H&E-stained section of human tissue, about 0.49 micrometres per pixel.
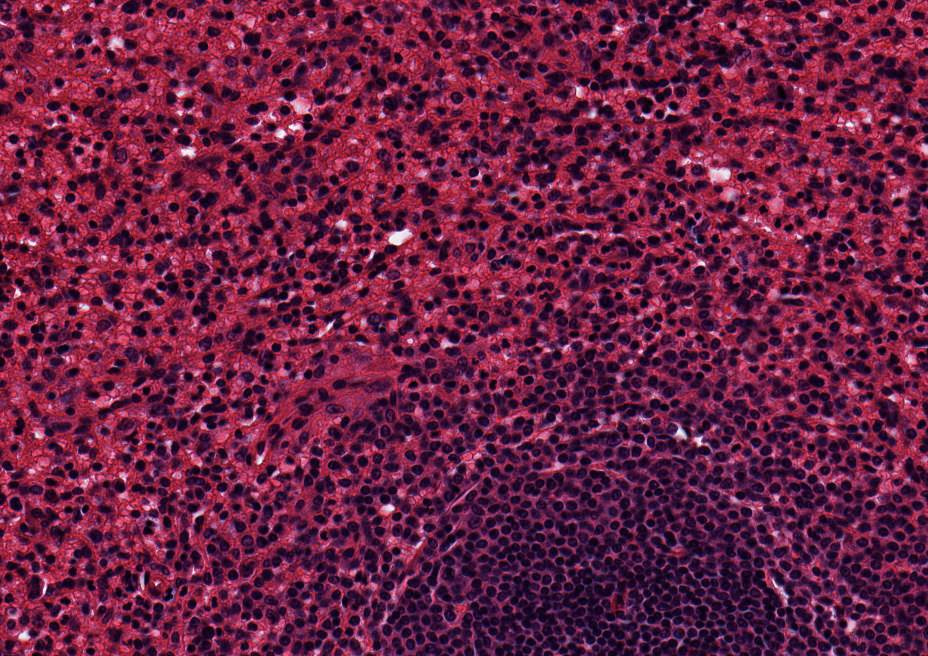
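Spleen, H&E section: most of the field is one solid, diffuse sheet of closely packed cells, with no glands or lumens. Look at the nuclei in this sheet; they are round and darkly stained. Now find the lower right corner: its darker, more crowded zone is lymphocytes with small round dark nuclei and scant cytoplasm.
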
